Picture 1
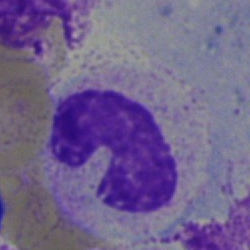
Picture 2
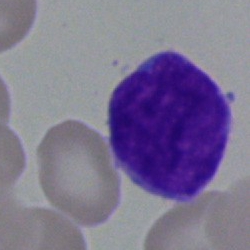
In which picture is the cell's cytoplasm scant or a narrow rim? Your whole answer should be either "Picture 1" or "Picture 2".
Picture 2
